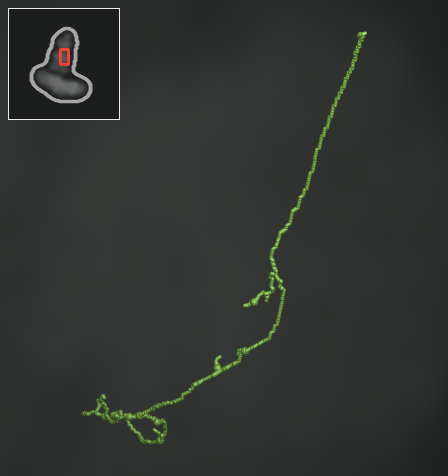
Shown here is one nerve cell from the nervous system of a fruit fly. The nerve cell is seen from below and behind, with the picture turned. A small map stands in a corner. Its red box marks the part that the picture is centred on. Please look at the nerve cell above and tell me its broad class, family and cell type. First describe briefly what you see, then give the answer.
The drawing shows no cell body. There are a dozen or fewer branch ends. It is a sensory neuron entering the nerve cord. Its family is called class mechanosensory tactile. The cell type is SNta42.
